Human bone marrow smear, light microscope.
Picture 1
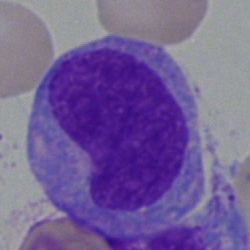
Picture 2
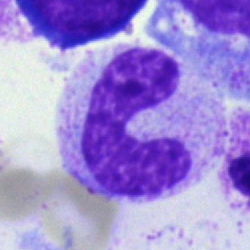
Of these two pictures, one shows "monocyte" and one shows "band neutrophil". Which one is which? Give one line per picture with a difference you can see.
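In picture 1 we see a monocyte: The nucleus fills most of the cell and sits towards the upper right.
In picture 2 we see a band neutrophil: The cytoplasm is plentiful and pale lilac-pink, filling the notch of the nucleus.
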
